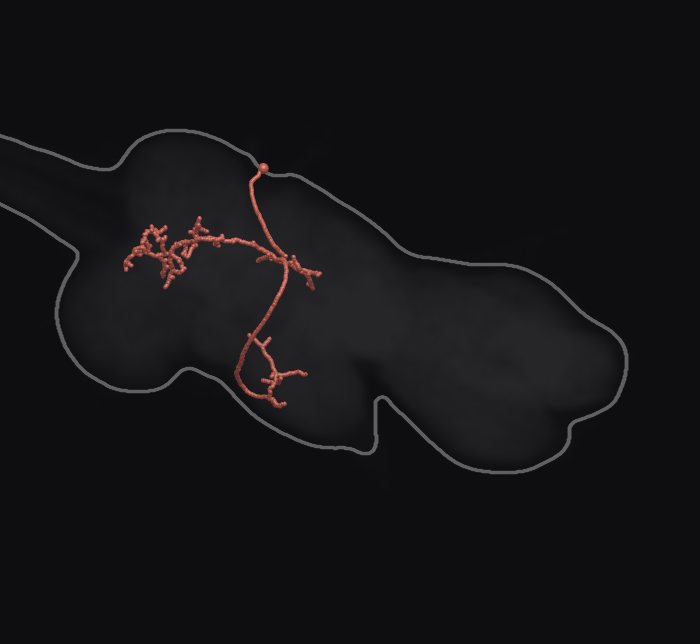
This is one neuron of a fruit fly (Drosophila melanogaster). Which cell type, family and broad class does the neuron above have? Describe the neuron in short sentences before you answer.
It lies in the nerve cord. Its cell body lies at the top of the picture. The cell type is IN01A070. The family is hemilineage 01A. It is a nerve-cord intrinsic neuron.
